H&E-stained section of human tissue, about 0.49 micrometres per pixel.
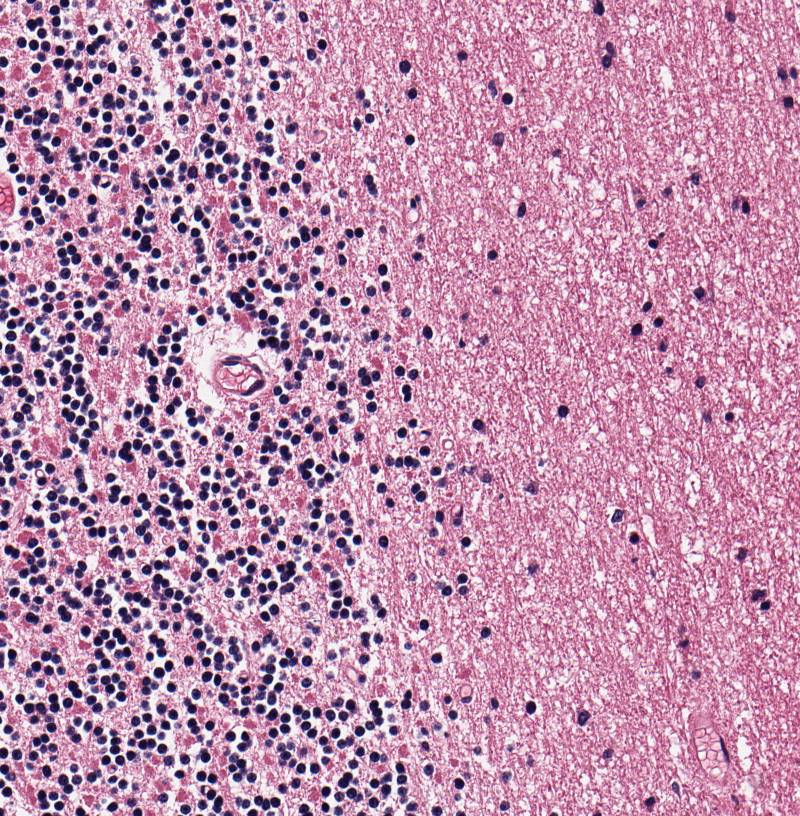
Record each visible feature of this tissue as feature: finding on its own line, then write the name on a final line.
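Layout: densely cellular left part, sparsely cellular pale pink right part
Left part: crowded small, round, darkly stained nuclei, very little visible cytoplasm
Between nuclei: small irregular pink islands
Right part: pink fibrillary tissue, scattered single small dark nuclei
Name: cerebellum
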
